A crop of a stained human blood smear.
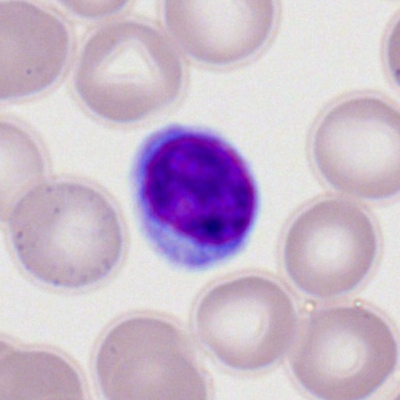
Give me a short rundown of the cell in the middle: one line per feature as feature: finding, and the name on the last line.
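Shape: oval, smooth outline
Nuclear size: fills most of the cell
Cytoplasm: narrow rim, no visible granules
Chromatin: dense, deep purple
Identity: lymphocyte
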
